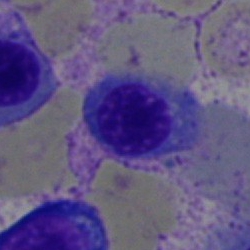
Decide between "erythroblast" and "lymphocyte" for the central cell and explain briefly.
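Erythroblast is the answer for the central cell. First, the nucleus sits off-centre, toward the left side of the cell. Second, the chromatin is dark purple and coarsely clumped, with small paler spots between the clumps. Third, the cytoplasm stains a deep blue. Finally, that band of cytoplasm is wider on the right of the nucleus than on the left.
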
